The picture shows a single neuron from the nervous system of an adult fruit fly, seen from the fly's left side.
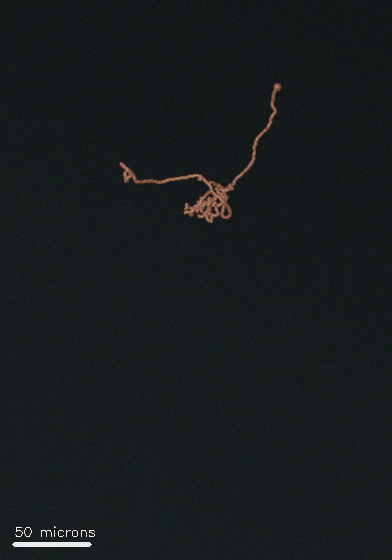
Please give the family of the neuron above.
class CX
